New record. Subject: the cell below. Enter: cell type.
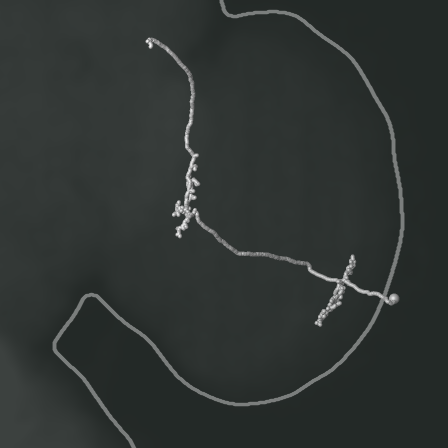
MeTu4f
